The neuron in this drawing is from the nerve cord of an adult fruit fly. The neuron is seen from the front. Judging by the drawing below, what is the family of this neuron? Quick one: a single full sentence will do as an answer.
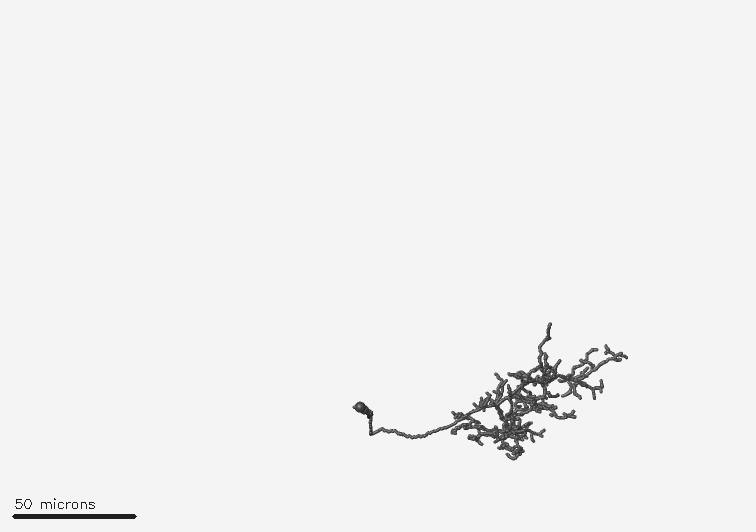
The family classification of the neuron is hemilineage 13B.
